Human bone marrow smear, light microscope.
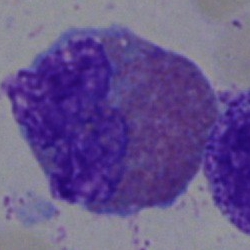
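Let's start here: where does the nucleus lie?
In the left half of the cell.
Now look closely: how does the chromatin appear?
Dark purple and coarsely clumped, with small pale gaps between the clumps.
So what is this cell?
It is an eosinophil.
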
